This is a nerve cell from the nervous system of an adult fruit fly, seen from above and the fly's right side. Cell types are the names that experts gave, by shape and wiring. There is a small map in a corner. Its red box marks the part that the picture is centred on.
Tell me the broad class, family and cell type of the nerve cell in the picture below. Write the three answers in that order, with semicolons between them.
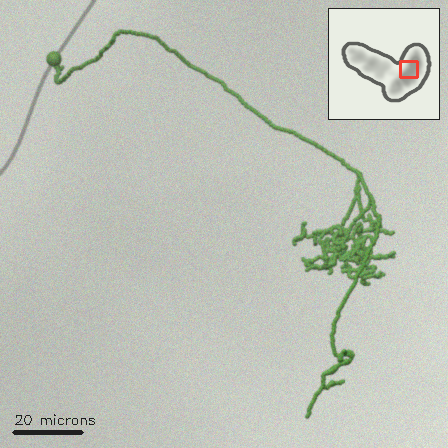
central-brain intrinsic neuron; class CX; FC1D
